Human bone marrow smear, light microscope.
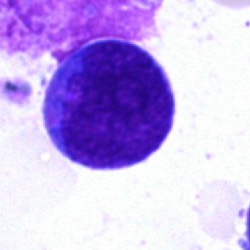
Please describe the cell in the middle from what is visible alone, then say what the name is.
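First, the outline: round and smooth. Second, the cytoplasm: only a thin rim is visible, mainly on the left side, and it is deep blue. Third, the chromatin: finely mottled rather than coarsely clumped. The cell is a blast.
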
